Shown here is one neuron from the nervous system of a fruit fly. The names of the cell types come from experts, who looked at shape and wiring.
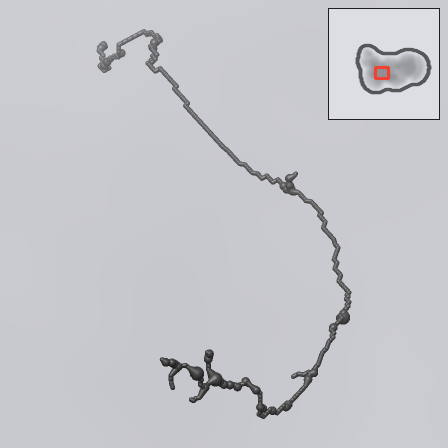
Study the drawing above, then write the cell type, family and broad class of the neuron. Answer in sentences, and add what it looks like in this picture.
It is of cell type SNta41. Its family is called class mechanosensory tactile. It is a sensory neuron entering the nerve cord. The drawing shows no cell body. It has a dozen or fewer branch ends.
